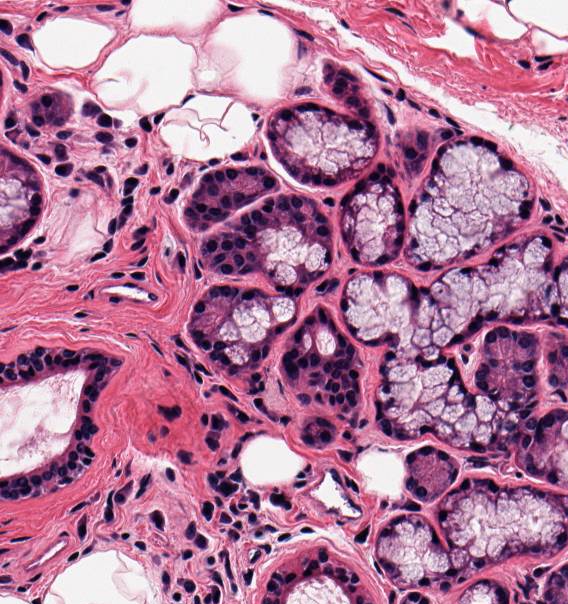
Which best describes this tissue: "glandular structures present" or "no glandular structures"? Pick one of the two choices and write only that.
Glandular structures present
